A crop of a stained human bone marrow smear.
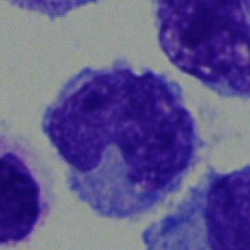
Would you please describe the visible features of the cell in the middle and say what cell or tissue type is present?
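Begin with the outline, which is roughly round with a slightly uneven edge. Most of the cell is taken up by the nucleus, and a deep notch on its lower side gives it a kidney shape. Its chromatin is dark purple and clumped, with paler gaps between the clumps. We call this cell a monocyte.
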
